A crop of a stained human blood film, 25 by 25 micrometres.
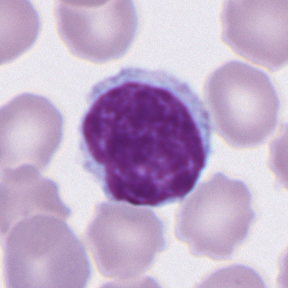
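Typical lymphocyte, about 12 micrometres across, with a roughly round outline whose edge is faintly frayed and uneven. The nucleus, about 11 micrometres across and filling about 80% of the cell's area, is roughly round with a shallow notch on its lower left side. Its chromatin is dark purple and coarsely clumped, with small paler gaps between the clumps. Around the nucleus, the cytoplasm forms a thin pale blue-grey rim.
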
